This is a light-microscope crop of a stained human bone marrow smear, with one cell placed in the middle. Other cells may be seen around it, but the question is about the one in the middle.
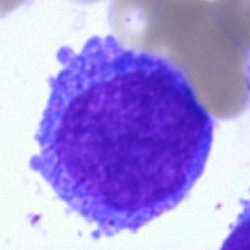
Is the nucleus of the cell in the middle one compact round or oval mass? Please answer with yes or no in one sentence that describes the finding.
Yes, a single compact round or oval mass makes up the nucleus.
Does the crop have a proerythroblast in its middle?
no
